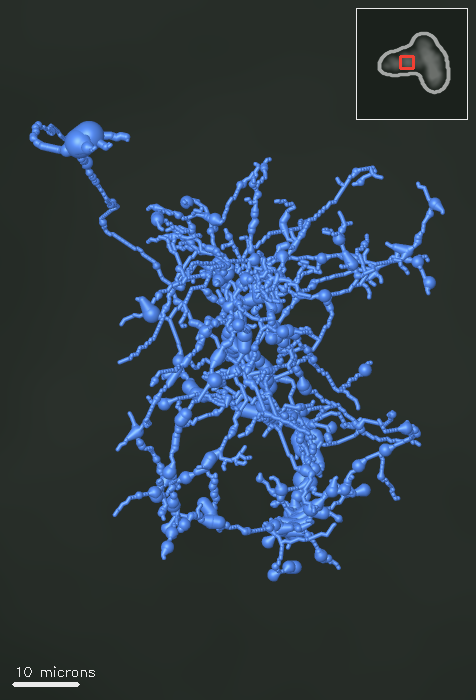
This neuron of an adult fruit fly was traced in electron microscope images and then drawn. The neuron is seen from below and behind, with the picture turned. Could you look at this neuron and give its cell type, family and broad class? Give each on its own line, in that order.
IN12B022
hemilineage 12B
nerve-cord intrinsic neuron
